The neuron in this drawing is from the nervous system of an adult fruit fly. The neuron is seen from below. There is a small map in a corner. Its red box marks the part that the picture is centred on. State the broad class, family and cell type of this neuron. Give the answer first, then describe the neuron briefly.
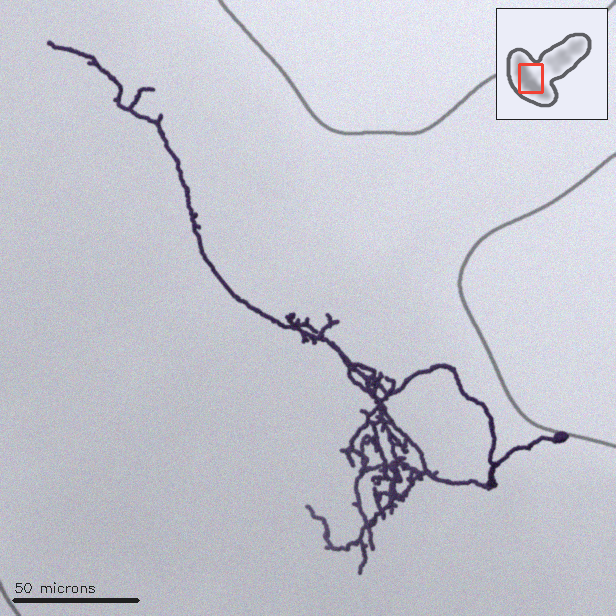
This is a central-brain intrinsic neuron. The family is hemilineage VPNp&v1_ventral. It is of cell type CL283_b. It is in the brain and does not reach the nerve cord. By the scale bar it is about 200 microns tall in this view.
